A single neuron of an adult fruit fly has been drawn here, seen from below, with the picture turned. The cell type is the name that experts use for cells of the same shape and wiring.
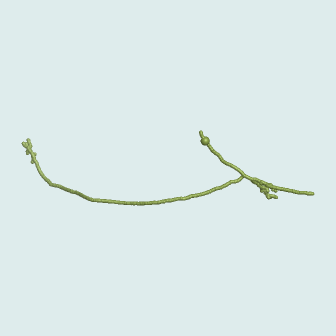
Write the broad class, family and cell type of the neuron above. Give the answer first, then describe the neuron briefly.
It is a sensory neuron ascending to the brain. Its family is called class mechanosensory proprioceptive. It is of cell type SApp21. As drawn here it is more than twice as wide as it is tall.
